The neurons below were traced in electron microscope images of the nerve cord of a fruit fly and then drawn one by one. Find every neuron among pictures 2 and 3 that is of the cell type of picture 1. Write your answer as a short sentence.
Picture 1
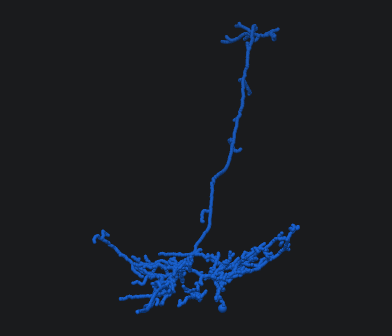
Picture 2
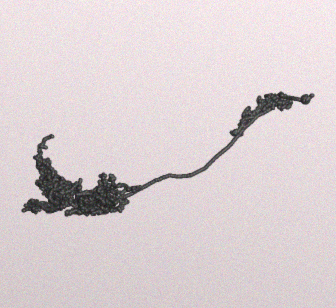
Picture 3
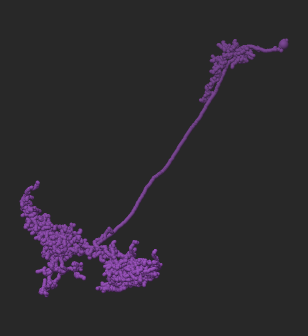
Picture 2 and picture 3 are of the same cell type.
